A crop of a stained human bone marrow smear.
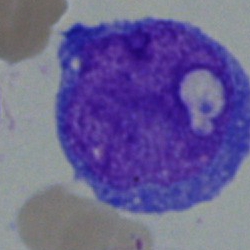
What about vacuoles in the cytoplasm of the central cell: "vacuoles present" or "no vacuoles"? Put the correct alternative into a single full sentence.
The cell has a cytoplasm containing one or more clear vacuoles.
